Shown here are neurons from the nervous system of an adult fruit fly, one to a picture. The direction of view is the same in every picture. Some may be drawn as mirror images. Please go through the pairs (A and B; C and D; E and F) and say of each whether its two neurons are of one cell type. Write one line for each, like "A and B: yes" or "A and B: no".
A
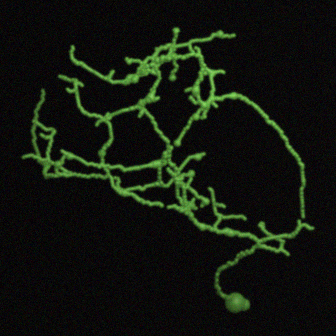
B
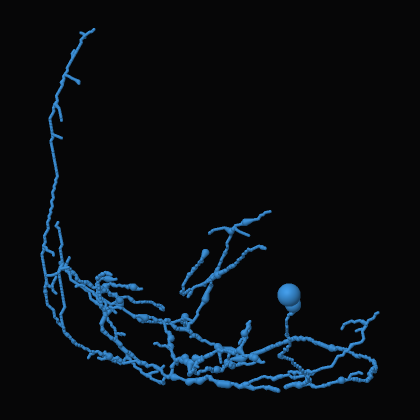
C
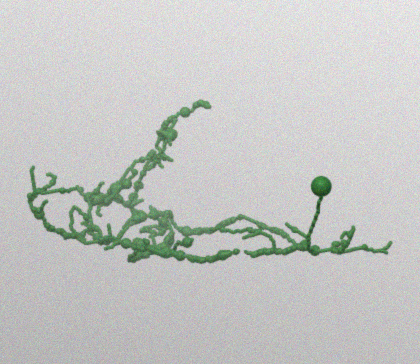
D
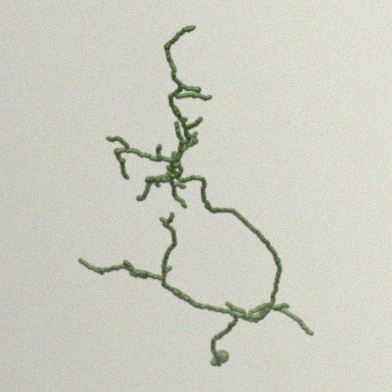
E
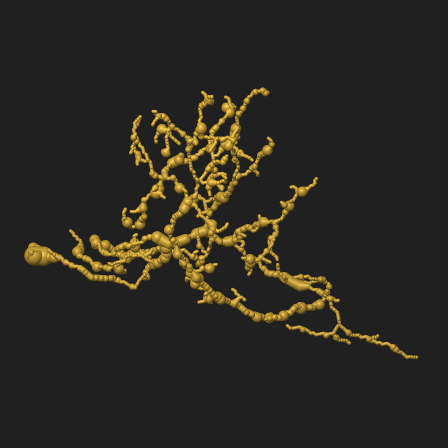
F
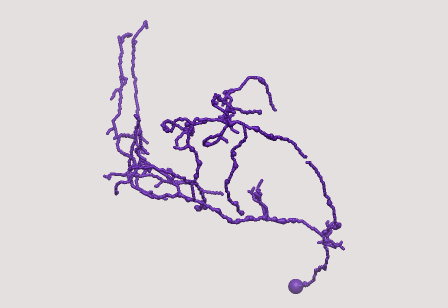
A and B: yes
C and D: no
E and F: no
